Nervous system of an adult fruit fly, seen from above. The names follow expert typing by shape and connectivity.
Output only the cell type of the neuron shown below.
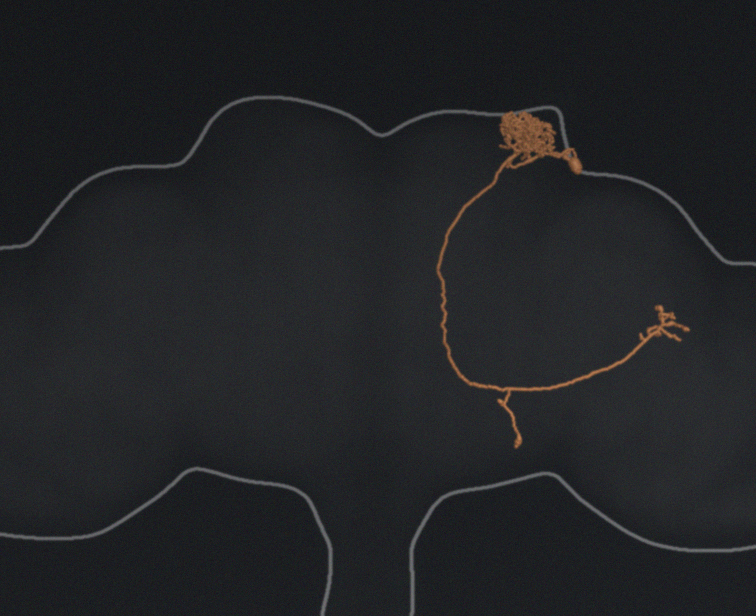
DA1_lPN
